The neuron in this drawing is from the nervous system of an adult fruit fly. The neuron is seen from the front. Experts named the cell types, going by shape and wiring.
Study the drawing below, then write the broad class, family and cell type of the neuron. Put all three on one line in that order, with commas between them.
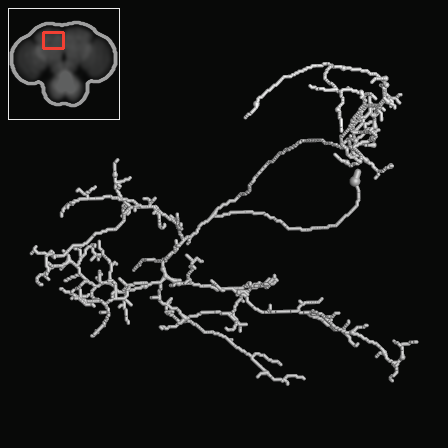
central-brain intrinsic neuron, hemilineage DM3_dorso_lateral, SMP321_a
